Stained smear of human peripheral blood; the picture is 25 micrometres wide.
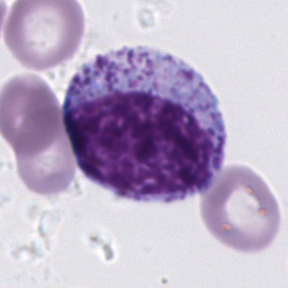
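Myelocyte: notice first the smooth edge of this round to slightly oval cell, about 15 by 13 micrometres. Look down toward the bottom of the cell and you will find the nucleus, filling about 60% of the cell's area, its chromatin dark purple and coarsely clumped. Above it, coarse dark purple granules are scattered through cytoplasm that is pale lilac-grey between them.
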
